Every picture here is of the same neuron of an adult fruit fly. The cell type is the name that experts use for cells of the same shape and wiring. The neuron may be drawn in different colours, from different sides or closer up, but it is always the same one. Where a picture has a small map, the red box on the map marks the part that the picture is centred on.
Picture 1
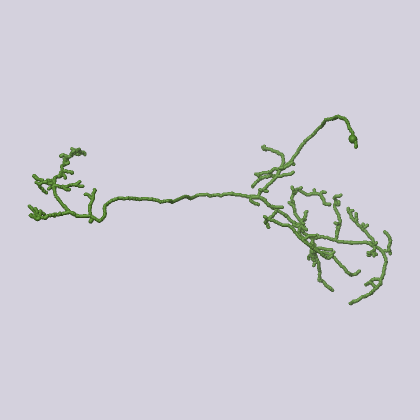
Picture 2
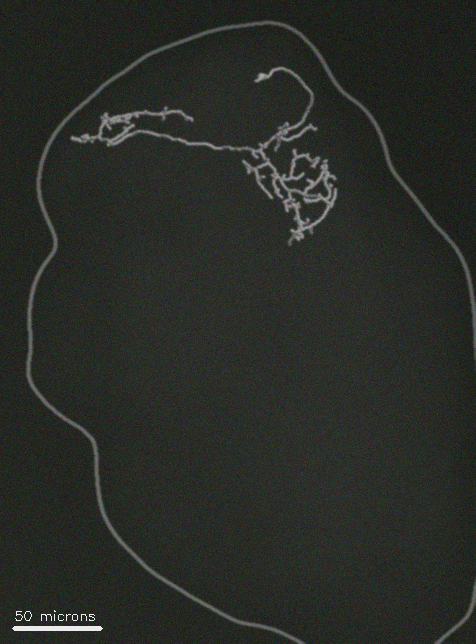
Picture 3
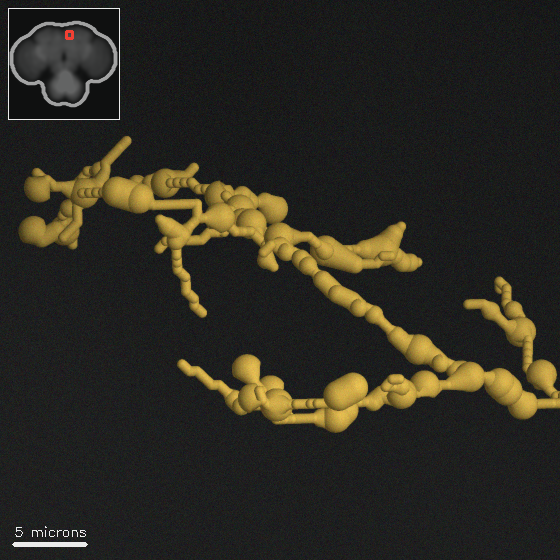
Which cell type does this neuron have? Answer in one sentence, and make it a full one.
The neuron is typed under the name CB1699.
